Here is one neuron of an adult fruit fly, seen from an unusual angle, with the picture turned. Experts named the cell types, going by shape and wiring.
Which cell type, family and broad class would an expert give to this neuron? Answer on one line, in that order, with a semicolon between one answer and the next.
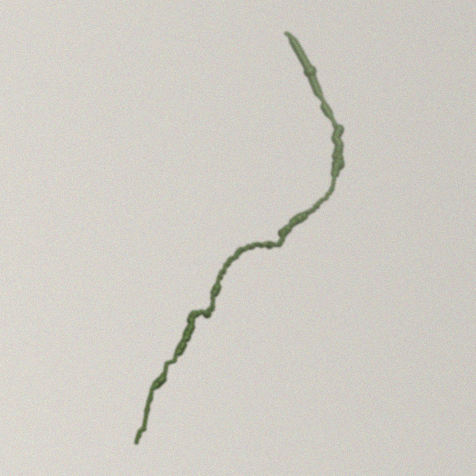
R8p; class visual; photoreceptor or other optic-lobe sensory neuron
